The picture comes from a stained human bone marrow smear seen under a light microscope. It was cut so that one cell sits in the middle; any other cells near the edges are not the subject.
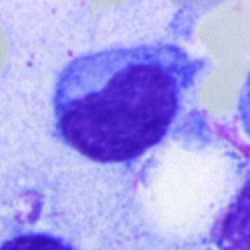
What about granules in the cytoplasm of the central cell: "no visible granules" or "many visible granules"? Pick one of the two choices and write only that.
No visible granules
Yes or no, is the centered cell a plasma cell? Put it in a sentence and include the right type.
No, the cell of interest here is a hairy cell and not a plasma cell.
